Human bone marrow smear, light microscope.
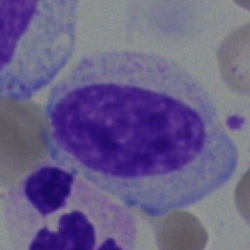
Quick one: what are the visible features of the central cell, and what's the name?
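An oval outline surrounds this cell. Its cytoplasm has a pale grey-blue colour and contains fine purplish granules, seen most clearly in the region above the nucleus. No vacuoles are present in the cytoplasm. The cell is a myelocyte.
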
